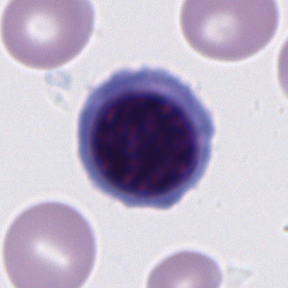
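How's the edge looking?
Slightly ragged, with small fine projections.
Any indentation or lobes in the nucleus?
No, none.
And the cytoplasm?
Blue, with no vacuoles in it.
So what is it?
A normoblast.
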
